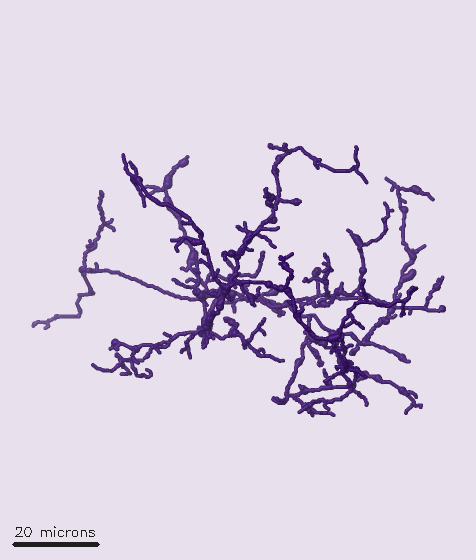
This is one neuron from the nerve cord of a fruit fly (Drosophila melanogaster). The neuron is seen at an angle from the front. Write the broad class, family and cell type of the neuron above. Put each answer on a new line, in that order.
nerve-cord intrinsic neuron
hemilineage 20A.22A
IN20A.22A016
